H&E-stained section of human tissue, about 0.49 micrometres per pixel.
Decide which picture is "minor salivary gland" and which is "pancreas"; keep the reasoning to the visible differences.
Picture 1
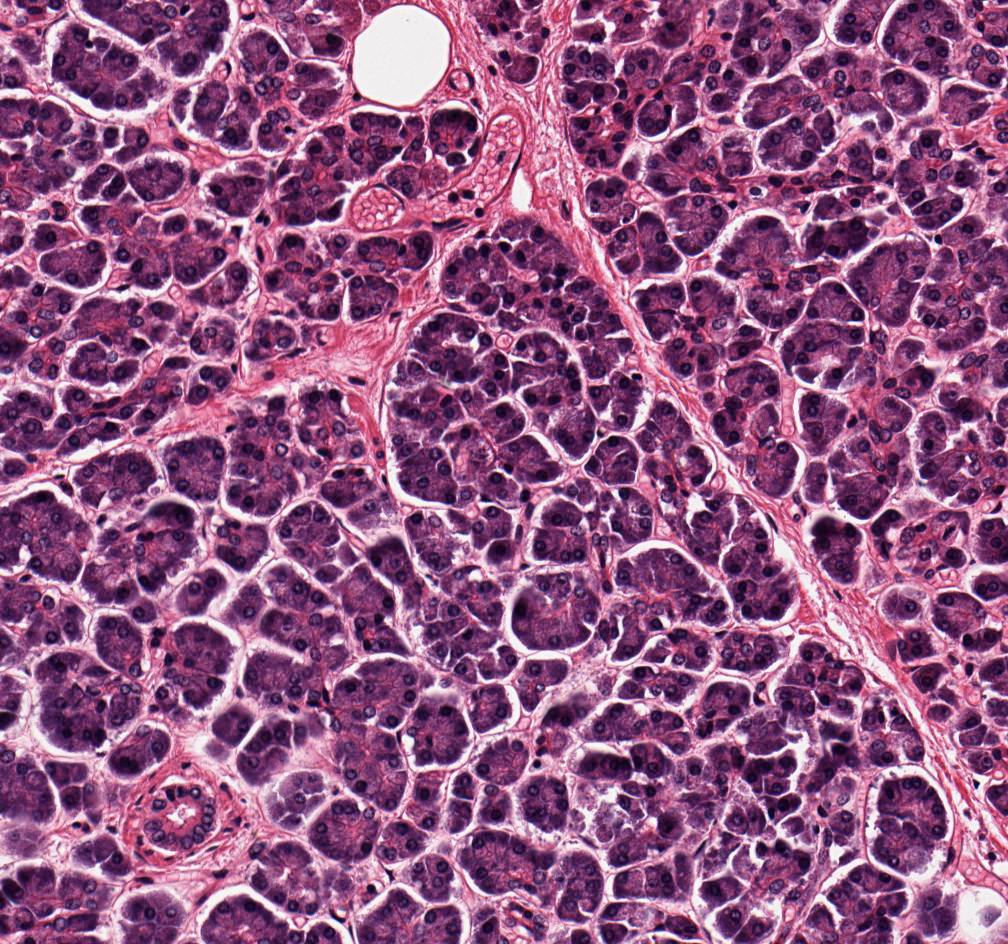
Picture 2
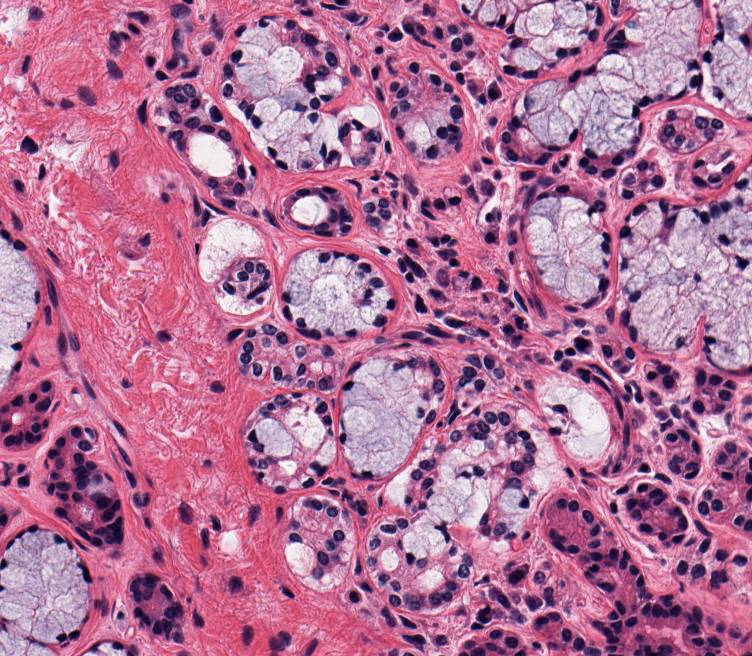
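Let's sort these out: picture 1 is the pancreas, picture 2 the minor salivary gland. In picture 1, closely packed acini form lobules between thin septa, their round nuclei sitting toward the cell bases, away from the acinar centre. Now look at picture 2: most acini have pale grey-blue, foamy, bubbly cytoplasm, with small dark nuclei flattened against each acinus's outer edge. Dense pink fibrous stroma forms a broad band along its left side.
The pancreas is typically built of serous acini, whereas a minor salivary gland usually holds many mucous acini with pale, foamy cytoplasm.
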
